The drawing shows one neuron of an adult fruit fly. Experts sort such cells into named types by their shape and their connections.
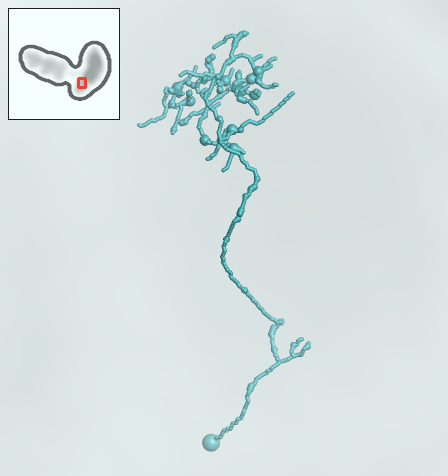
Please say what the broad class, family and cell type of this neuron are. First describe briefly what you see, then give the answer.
It is in the brain and does not reach the nerve cord. The cell body can be seen at the bottom of the picture. Its broad class is optic-lobe intrinsic neuron. Its family is Cm. It is of cell type Cm18.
